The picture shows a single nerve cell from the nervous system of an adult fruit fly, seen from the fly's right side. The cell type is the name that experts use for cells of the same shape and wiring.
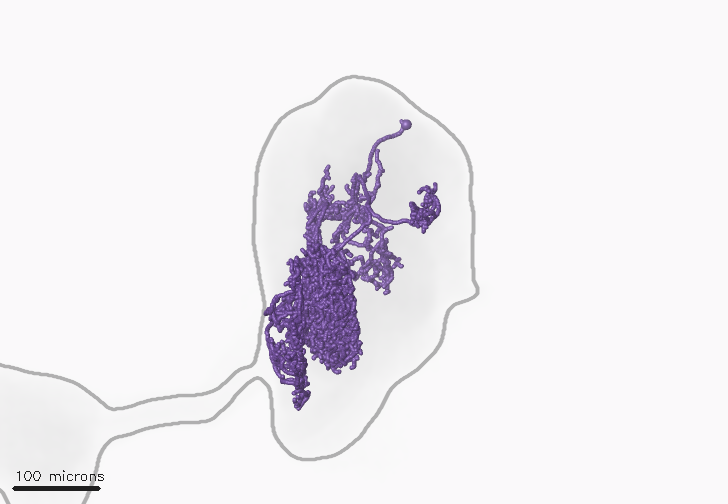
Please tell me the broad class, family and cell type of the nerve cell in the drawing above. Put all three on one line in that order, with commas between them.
visual centrifugal neuron, LoVC, LoVC22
